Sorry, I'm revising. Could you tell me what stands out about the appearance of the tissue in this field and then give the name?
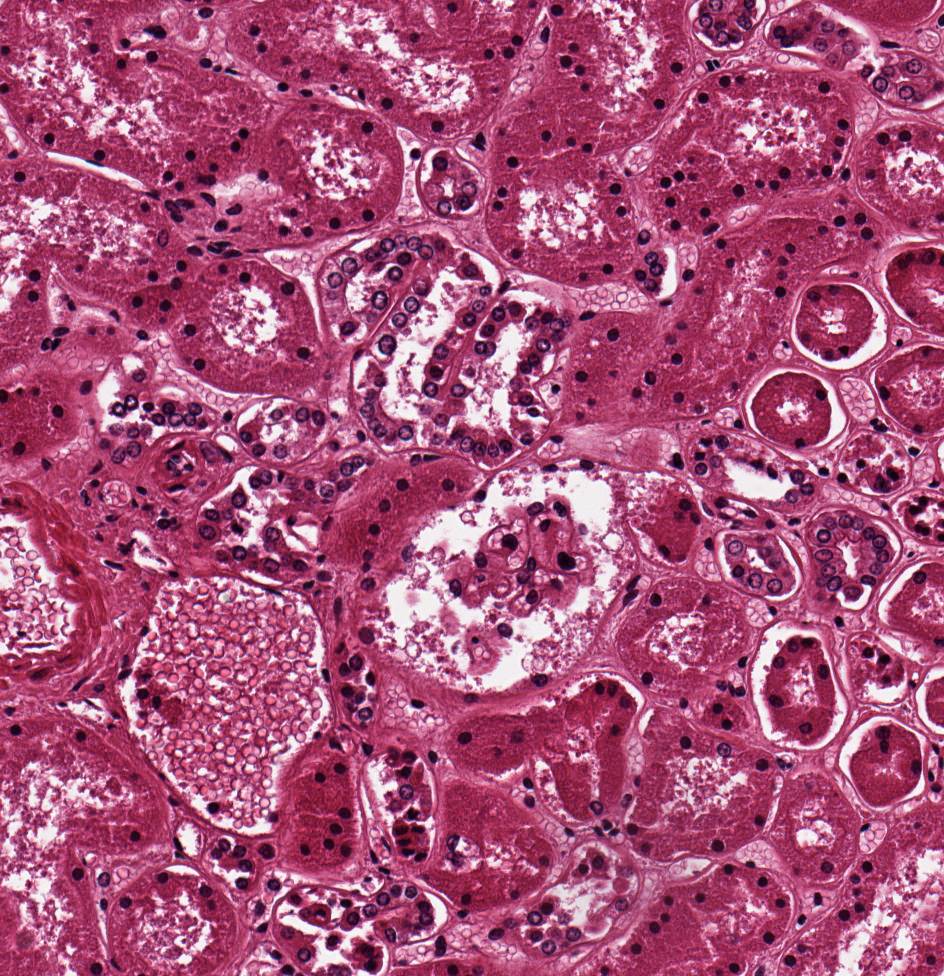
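Looking along the large tubules, I see most lined by cells with abundant, deeply eosinophilic granular cytoplasm and round, widely spaced nuclei; their lumina hold pale, fluffy, frayed material. Lower left, a large rounded vessel is packed with red blood cells. This is renal cortex.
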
